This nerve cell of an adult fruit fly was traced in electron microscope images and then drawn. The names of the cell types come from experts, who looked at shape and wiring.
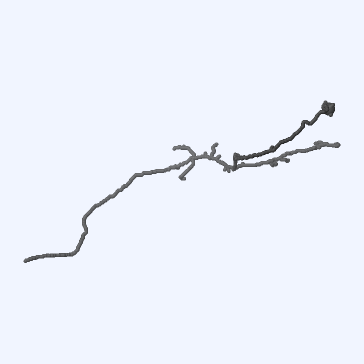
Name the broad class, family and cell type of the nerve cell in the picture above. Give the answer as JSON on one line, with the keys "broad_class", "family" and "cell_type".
{"broad_class": "nerve-cord intrinsic neuron", "family": "hemilineage 19A", "cell_type": "IN19A100"}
